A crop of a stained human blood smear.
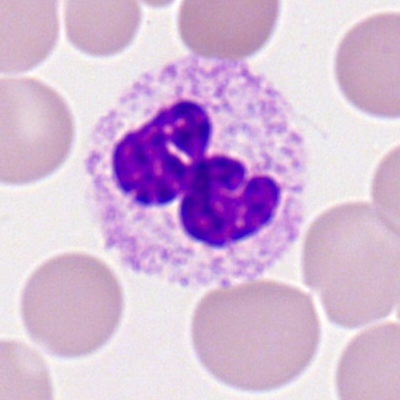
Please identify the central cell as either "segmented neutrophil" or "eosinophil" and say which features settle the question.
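It's a segmented neutrophil. What settles it are the granules: lots of small lilac-purple ones scattered through plenty of pale pinkish-lilac cytoplasm, and they don't hide the outline of the nucleus.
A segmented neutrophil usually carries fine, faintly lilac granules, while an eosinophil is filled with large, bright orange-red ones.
The chromatin here is dark purple and coarsely clumped.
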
